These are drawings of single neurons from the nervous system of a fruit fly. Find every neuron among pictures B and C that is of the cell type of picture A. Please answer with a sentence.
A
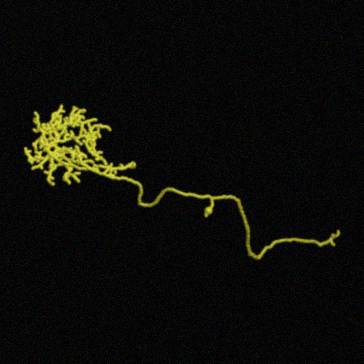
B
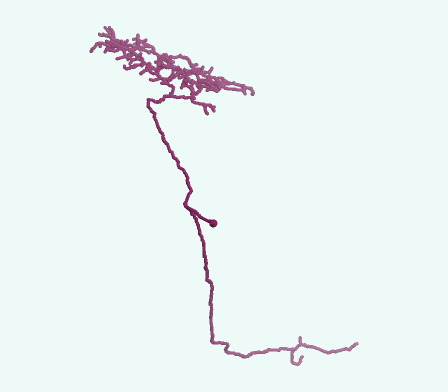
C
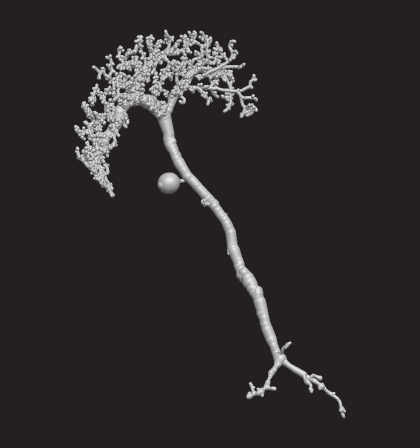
Picture B is of the same cell type.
